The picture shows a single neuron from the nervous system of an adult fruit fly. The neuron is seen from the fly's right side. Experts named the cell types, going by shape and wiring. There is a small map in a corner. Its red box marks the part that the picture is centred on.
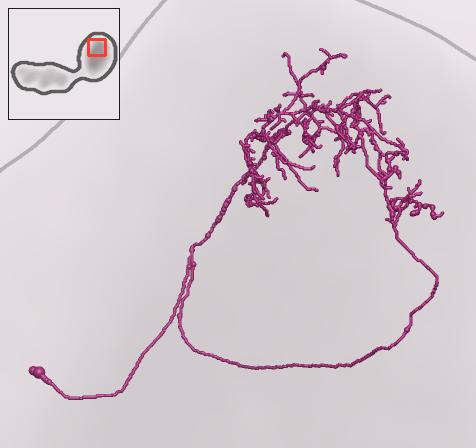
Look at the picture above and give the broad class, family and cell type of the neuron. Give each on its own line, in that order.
central-brain intrinsic neuron
hemilineage VLPl&p1_posterior
SMP566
